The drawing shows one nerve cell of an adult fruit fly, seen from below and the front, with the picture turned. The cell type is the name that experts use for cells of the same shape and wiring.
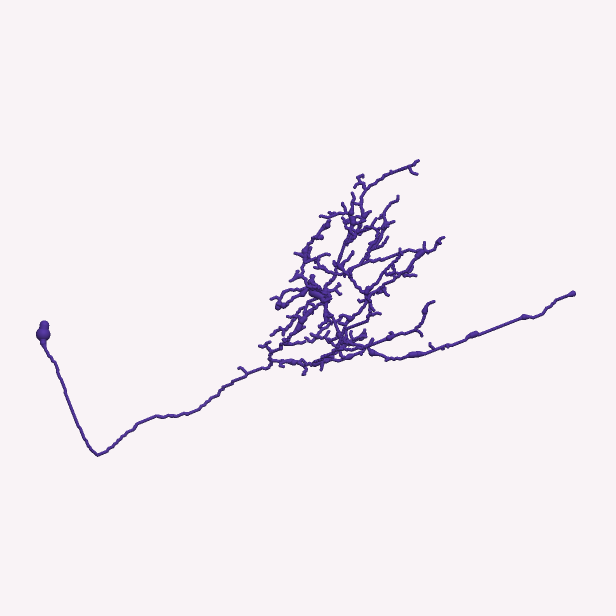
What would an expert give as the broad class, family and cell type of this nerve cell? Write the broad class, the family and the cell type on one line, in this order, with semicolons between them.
nerve-cord intrinsic neuron; hemilineage 20A.22A; IN20A.22A058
